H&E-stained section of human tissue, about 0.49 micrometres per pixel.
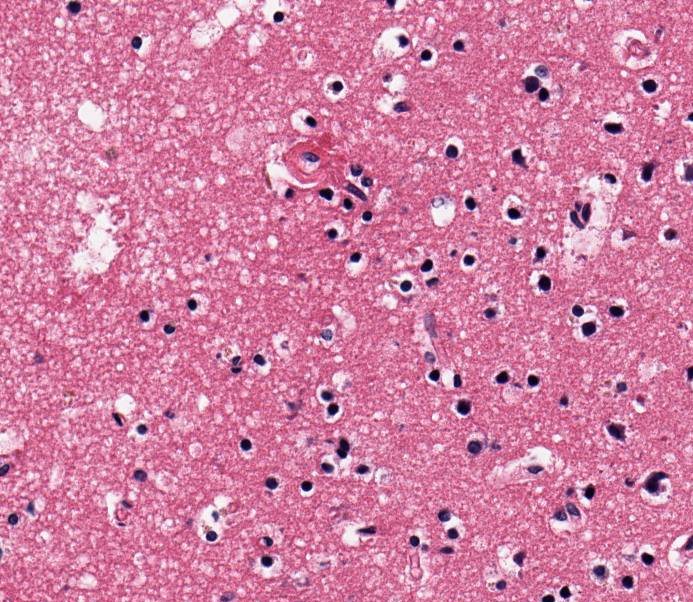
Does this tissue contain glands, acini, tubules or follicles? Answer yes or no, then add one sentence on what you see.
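No. The field is a continuous, finely granular pink matrix with single cells scattered through it, not grouped into any units.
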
